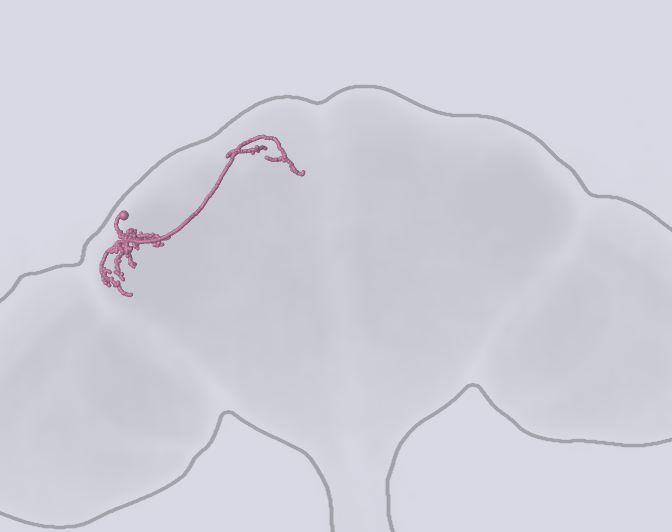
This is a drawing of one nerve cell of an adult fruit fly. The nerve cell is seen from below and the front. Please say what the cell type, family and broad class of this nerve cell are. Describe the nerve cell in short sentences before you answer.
It lies in the brain. Its cell body lies on the left of the picture. It is of cell type LHAD1b4. The family is hemilineage LHl2_dorsal. This is a central-brain intrinsic neuron.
